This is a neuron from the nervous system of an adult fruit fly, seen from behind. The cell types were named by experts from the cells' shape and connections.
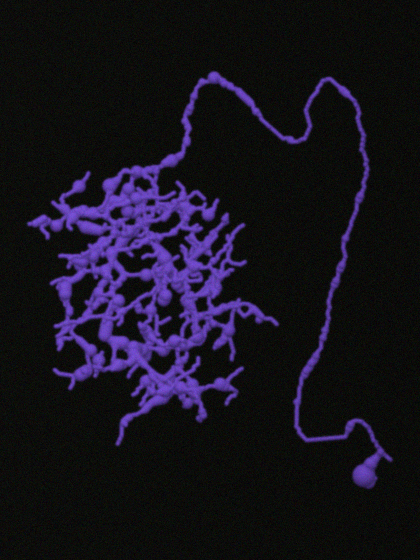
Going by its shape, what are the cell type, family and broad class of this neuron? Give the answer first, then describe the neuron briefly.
The cell type is Li34a. Its family is Li. Its broad class is optic-lobe intrinsic neuron. The cell body is at the lower right of the picture. The picture shows dozens of branch ends.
